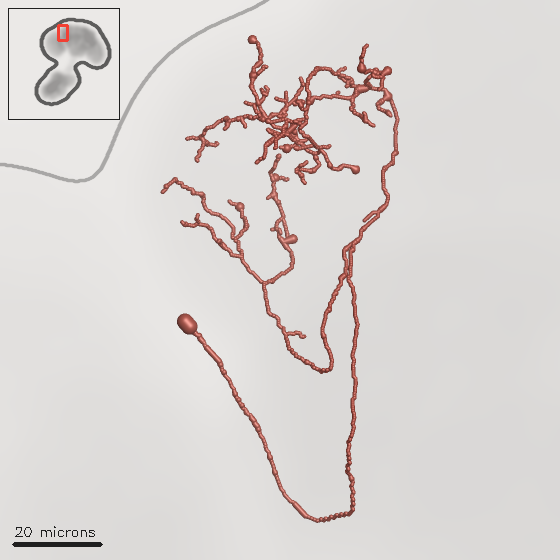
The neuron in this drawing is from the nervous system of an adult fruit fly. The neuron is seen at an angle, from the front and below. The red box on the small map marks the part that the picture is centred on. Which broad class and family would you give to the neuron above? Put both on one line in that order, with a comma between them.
central-brain intrinsic neuron, hemilineage VPNp&v1_posterior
